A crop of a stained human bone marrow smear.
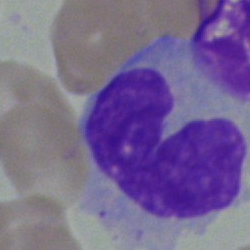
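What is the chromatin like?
Finely stippled and deep purple, with scattered small pale spots.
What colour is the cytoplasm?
Pale grey-blue.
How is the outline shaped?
Irregular rather than smoothly round.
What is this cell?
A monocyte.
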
